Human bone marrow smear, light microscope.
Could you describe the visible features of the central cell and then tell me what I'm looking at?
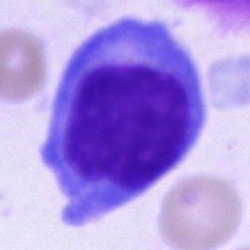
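The outline is irregular, with a blunt cytoplasmic projection at the lower left. The nucleus stains dark purple and shows a few small paler spots. Deep blue cytoplasm surrounds it, with a paler zone lying just above the nucleus. The cell is a blast.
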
